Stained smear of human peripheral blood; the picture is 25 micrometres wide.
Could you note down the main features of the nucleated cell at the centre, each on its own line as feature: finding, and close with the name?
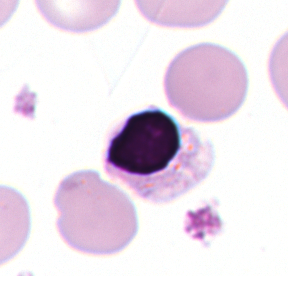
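Nucleus: off-centre, toward the upper left
Chromatin: dense, very dark purple
Cytoplasm: rim wider lower right than upper left
Granules: a few small orange-red, scattered in cytoplasm
Name: normoblast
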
